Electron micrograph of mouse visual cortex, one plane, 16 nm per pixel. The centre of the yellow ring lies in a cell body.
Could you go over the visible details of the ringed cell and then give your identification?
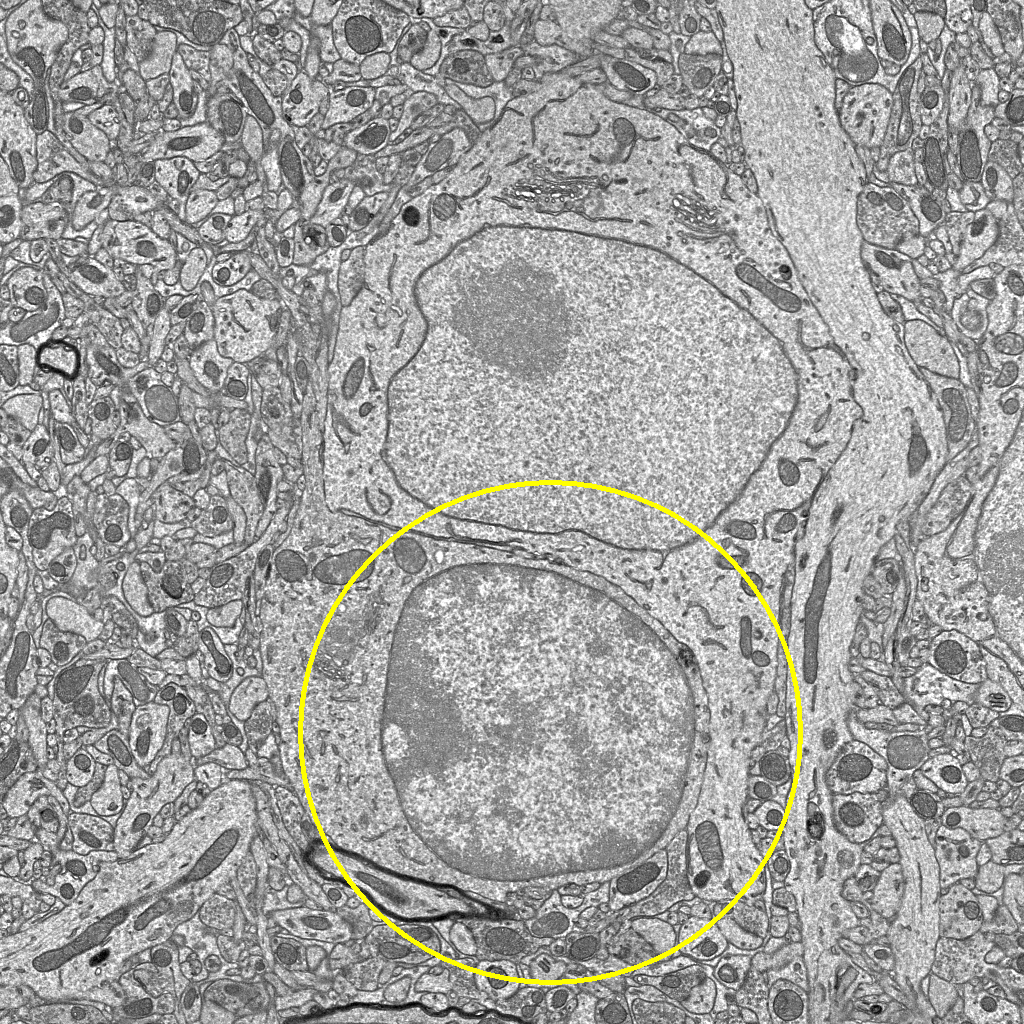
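See how the nucleus sits wholly inside the picture, rounded, its envelope running smooth with no deep infoldings. There's a small dark granular spot on the envelope at the upper right. It's an oligodendrocyte.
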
